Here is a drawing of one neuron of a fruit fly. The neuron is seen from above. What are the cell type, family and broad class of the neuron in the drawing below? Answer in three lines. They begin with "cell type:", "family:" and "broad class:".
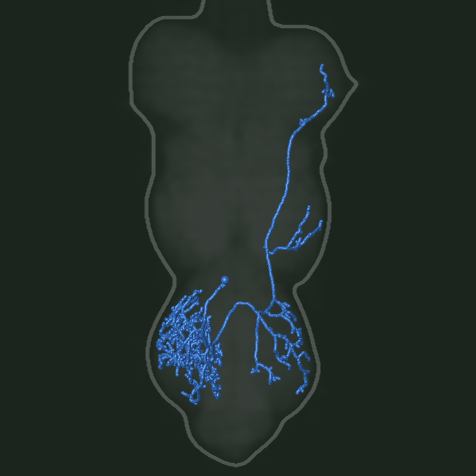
cell type: IN19B030
family: hemilineage 19B
broad class: nerve-cord intrinsic neuron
